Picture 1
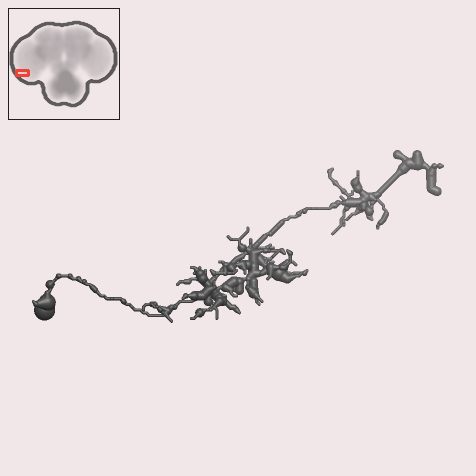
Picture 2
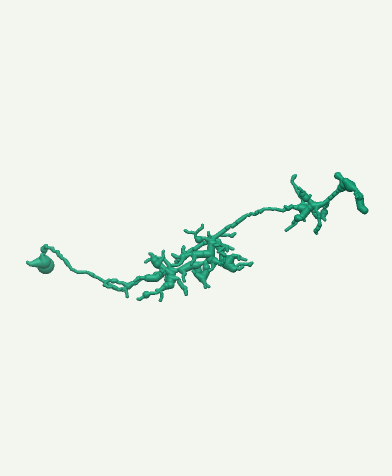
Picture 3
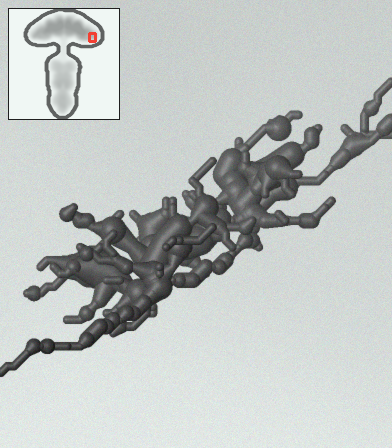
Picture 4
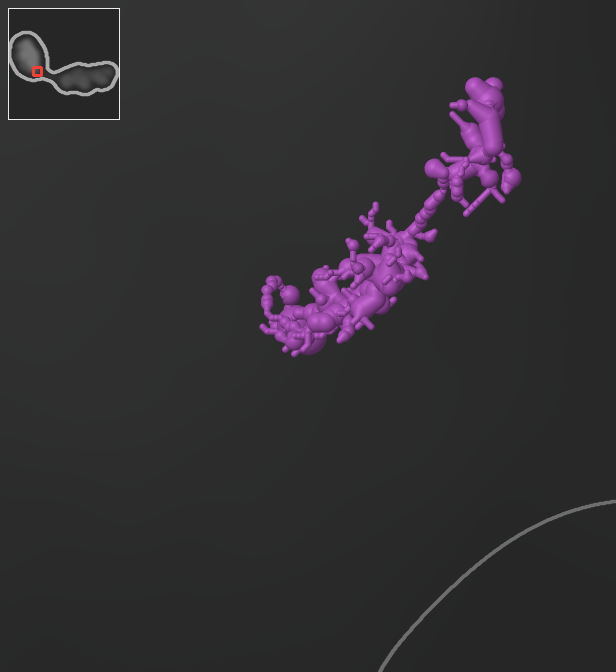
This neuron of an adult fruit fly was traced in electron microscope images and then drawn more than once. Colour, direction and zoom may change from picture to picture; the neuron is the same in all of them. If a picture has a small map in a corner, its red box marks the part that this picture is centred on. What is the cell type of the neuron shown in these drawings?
Mi4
